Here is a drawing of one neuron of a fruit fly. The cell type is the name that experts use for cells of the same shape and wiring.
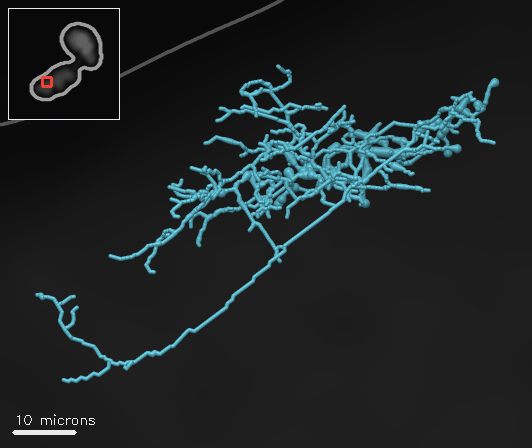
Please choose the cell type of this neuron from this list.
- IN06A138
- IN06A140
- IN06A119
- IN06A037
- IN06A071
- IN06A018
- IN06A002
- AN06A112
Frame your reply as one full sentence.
With respect to cell type, this neuron is IN06A119.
